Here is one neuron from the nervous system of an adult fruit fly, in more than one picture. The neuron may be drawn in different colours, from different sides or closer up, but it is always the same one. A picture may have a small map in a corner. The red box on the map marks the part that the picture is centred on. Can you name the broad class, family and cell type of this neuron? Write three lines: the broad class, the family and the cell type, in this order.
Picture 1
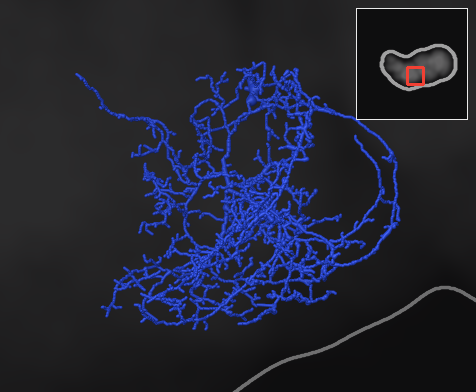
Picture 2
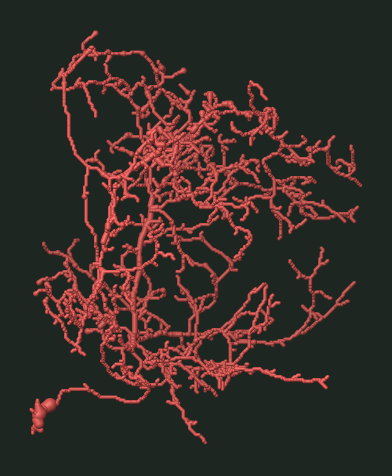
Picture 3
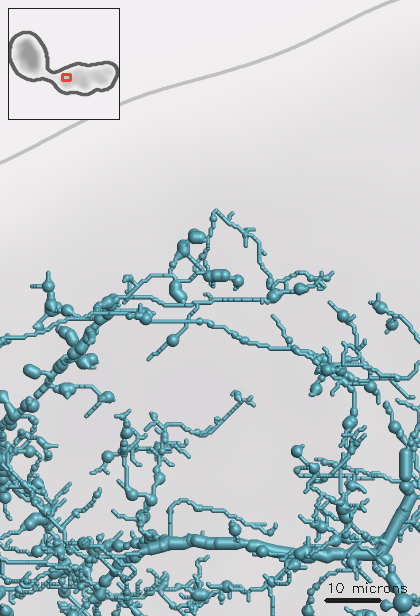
nerve-cord intrinsic neuron
hemilineage 03A
IN03A014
